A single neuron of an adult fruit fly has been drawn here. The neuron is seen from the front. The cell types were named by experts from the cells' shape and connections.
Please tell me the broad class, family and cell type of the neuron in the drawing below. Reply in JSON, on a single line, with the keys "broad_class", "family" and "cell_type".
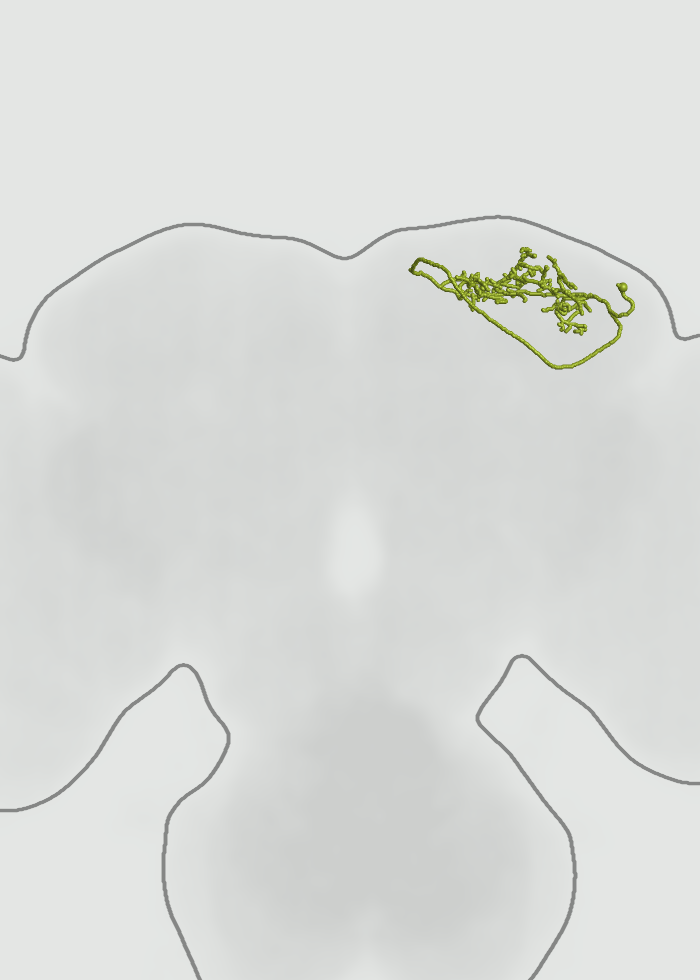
{"broad_class": "central-brain intrinsic neuron", "family": "hemilineage LHl2_dorsal", "cell_type": "LHAD1b5"}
